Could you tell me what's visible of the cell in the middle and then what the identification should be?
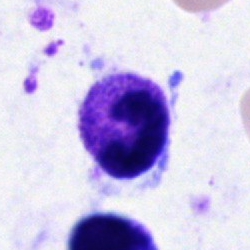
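Roughly round outline on this one. The darkest part, the bit that looks nuclear, curves into a hook or C shape. You won't find a clear rim of granule-free cytoplasm around that densely stained area, and no nucleoli show. It's a segmented neutrophil.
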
